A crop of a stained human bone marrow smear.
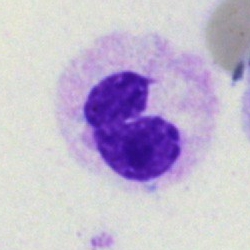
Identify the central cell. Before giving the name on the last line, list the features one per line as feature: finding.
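Nucleus: deep cleft entering from the right side
Chromatin: dense, dark purple
Cytoplasm colour: pale pink-lilac
Granules: fine, within the cytoplasm
Name: segmented neutrophil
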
